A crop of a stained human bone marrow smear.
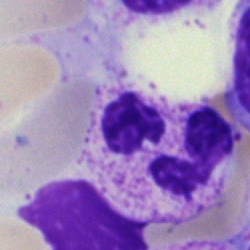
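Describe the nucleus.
It is divided into separate lobes.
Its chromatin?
Dark purple and densely clumped.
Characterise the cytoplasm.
Plentiful and pale pinkish-lilac, with fine pink-purple granules scattered throughout.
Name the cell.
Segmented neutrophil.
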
